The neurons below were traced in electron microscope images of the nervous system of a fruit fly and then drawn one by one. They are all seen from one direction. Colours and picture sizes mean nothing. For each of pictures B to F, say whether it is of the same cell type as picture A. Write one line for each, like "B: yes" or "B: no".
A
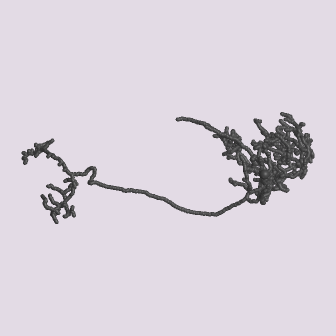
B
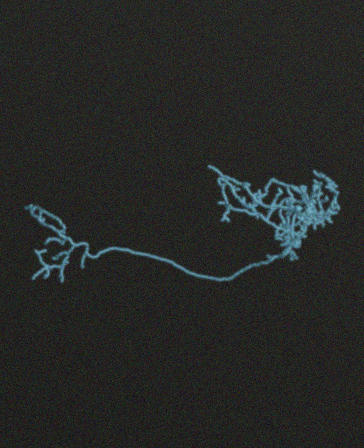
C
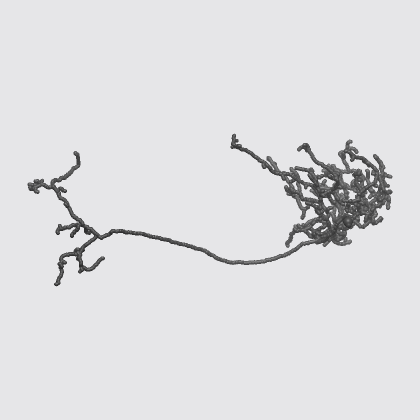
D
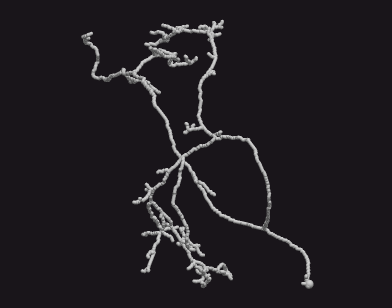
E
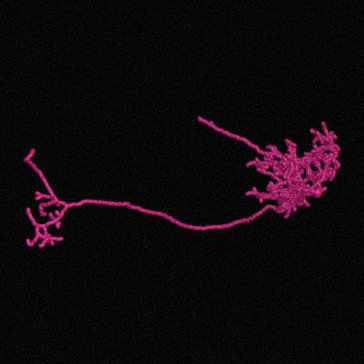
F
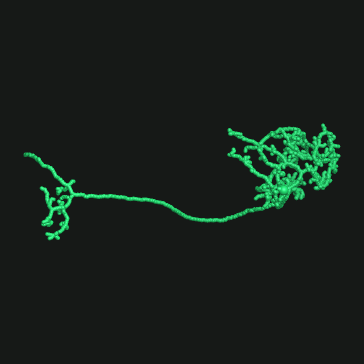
B: yes
C: yes
D: no
E: yes
F: yes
